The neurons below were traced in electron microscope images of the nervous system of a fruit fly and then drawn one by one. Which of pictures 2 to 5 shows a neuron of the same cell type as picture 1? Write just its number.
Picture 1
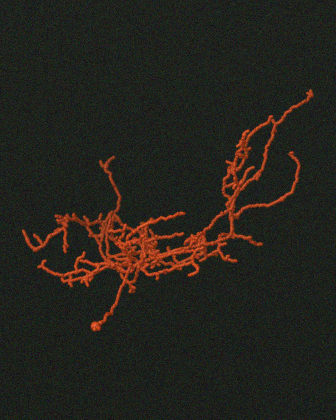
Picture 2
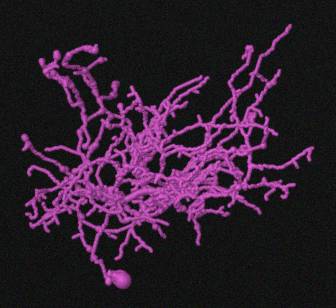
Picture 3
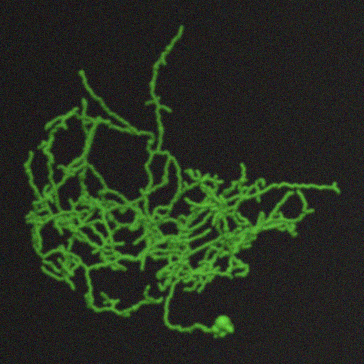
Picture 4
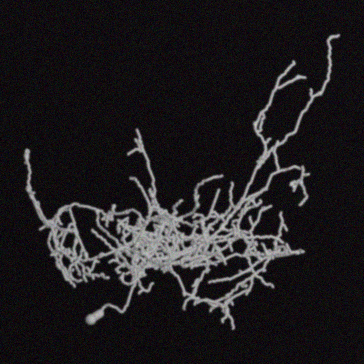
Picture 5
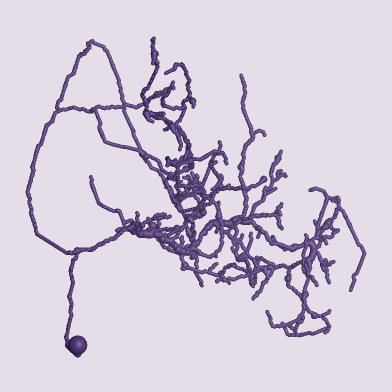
4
